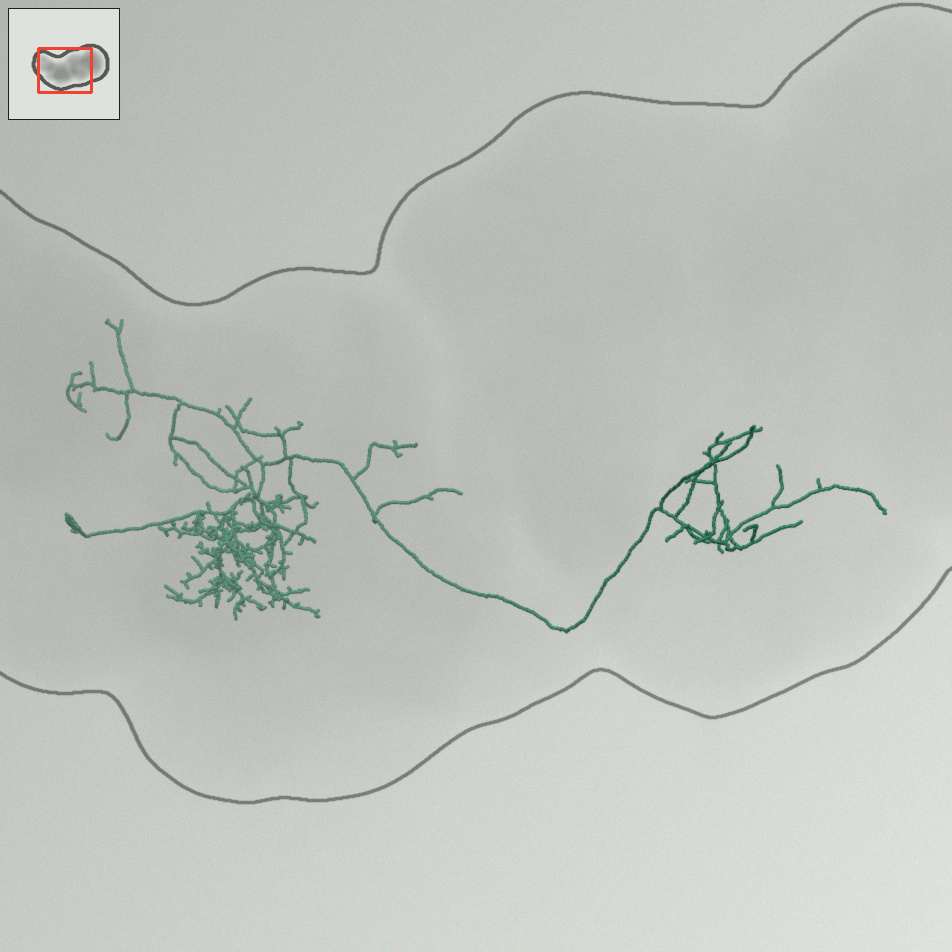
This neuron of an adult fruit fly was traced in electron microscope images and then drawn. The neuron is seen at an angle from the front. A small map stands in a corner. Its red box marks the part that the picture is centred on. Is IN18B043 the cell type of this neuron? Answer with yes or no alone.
no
